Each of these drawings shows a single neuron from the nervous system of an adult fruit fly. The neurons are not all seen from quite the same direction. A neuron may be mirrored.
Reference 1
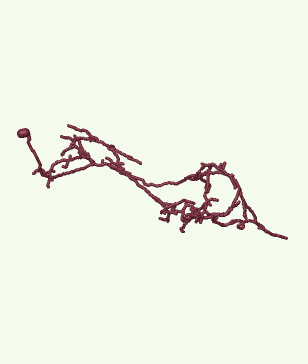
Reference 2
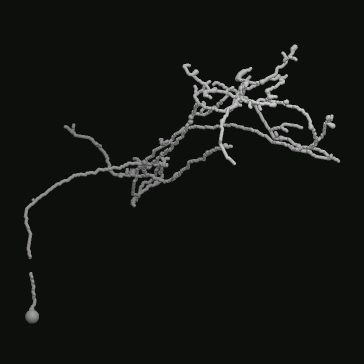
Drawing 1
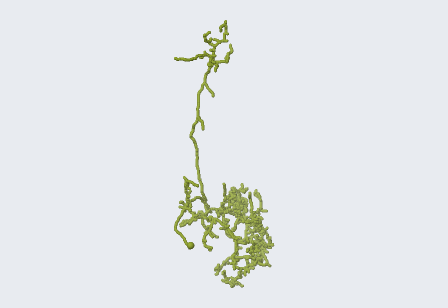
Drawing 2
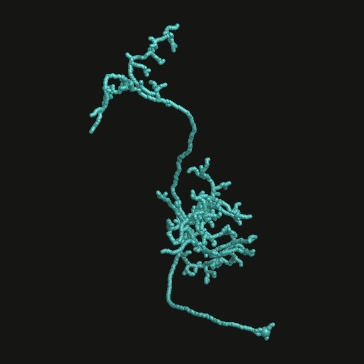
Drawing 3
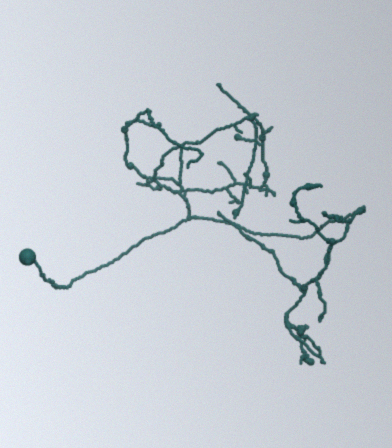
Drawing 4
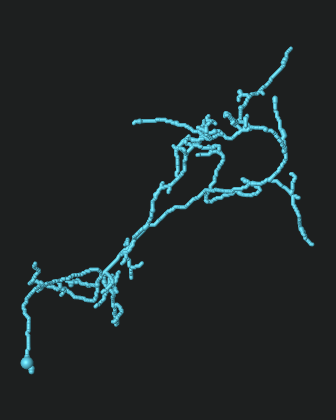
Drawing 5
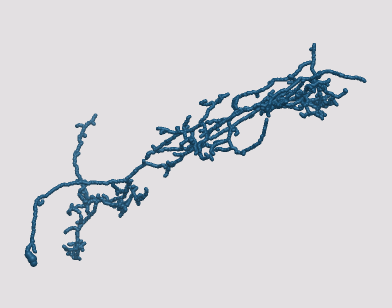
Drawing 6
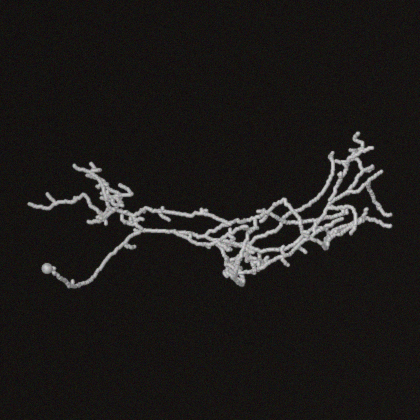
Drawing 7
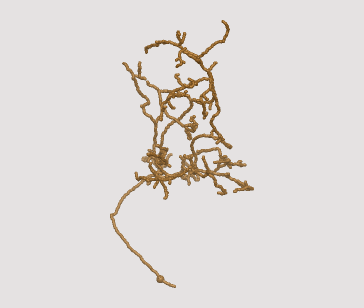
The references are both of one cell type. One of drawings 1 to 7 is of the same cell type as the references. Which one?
Drawing 4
